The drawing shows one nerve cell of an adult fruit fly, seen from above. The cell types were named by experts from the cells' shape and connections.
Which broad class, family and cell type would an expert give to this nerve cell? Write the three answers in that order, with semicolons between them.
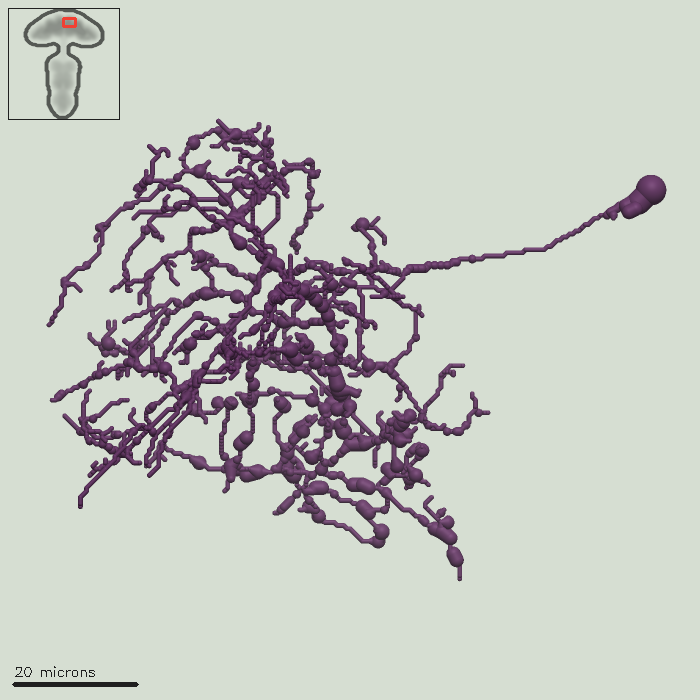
central-brain intrinsic neuron; hemilineage TRdl_b; GNG237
